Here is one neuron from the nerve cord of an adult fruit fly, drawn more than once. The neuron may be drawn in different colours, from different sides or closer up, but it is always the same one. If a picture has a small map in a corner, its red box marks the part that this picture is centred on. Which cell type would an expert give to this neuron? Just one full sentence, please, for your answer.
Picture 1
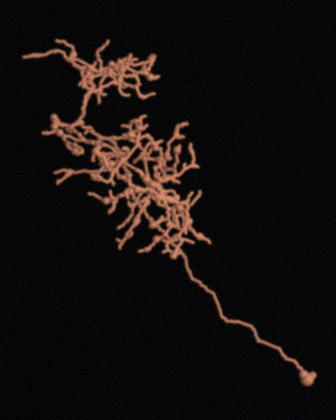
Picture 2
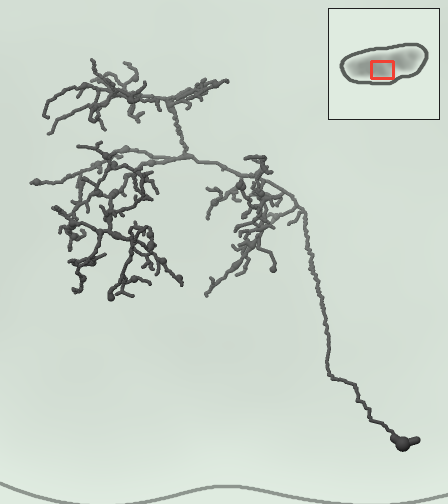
Classified by cell type, this neuron is IN21A085.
